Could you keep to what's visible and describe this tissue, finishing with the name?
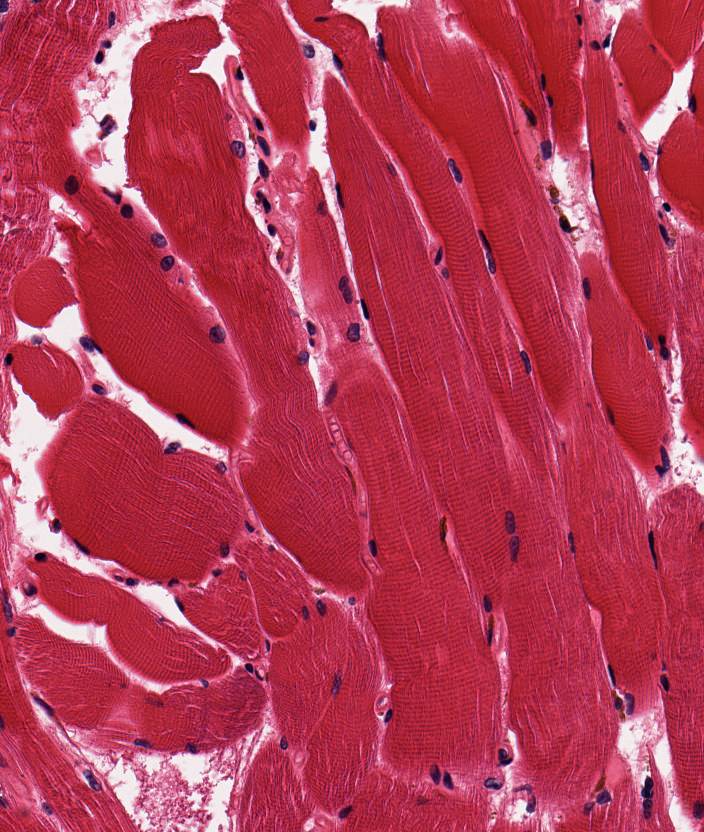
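Nuclear position: at the fibre edges, not the centres. Nuclear appearance: dark blue-purple, mostly flattened or elongated ovals. Cytoplasm: densely and evenly stained deep pink-red. Plane of section: more oblique on the left, giving rounded or oval profiles. The tissue is skeletal muscle.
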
